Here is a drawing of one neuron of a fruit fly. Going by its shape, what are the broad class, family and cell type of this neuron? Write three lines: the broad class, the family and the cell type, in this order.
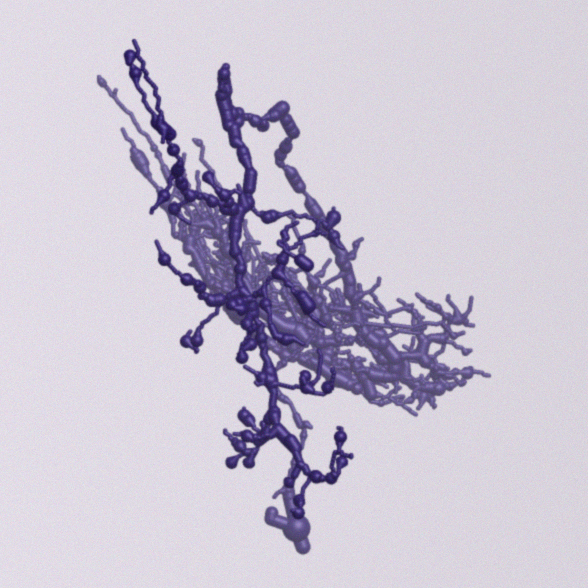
central-brain intrinsic neuron
hemilineage AOTUv3_dorsal
AOTU006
